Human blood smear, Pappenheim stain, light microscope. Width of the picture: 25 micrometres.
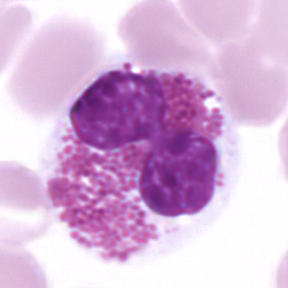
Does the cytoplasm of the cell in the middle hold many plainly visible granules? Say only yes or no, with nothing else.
Yes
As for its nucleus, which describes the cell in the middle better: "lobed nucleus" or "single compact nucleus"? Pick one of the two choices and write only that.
Lobed nucleus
